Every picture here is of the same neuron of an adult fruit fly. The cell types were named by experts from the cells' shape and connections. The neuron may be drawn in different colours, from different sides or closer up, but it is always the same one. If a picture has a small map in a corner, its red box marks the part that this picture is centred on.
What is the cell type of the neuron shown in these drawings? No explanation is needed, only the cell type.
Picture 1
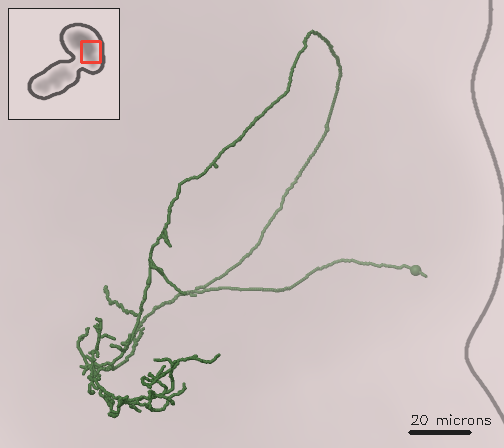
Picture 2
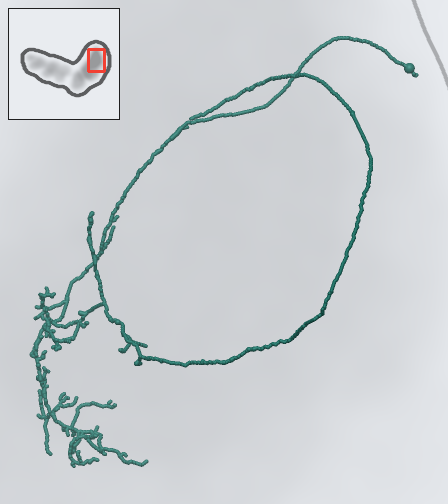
WED037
